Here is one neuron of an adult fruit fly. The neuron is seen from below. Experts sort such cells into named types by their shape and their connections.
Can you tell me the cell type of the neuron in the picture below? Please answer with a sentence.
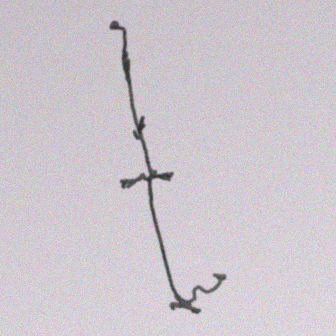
The cell type is ANXXX296.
